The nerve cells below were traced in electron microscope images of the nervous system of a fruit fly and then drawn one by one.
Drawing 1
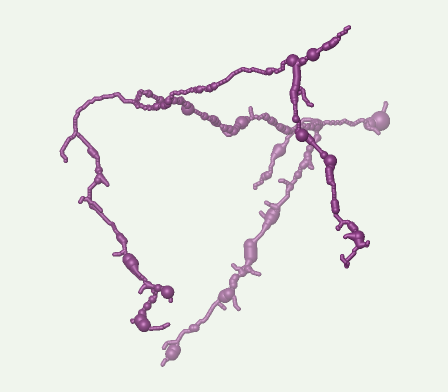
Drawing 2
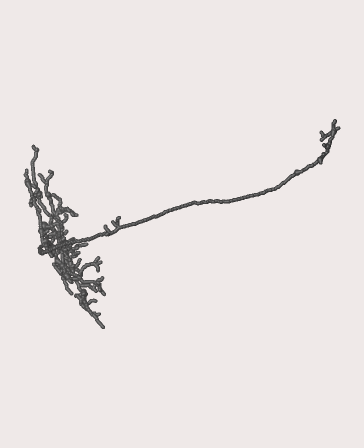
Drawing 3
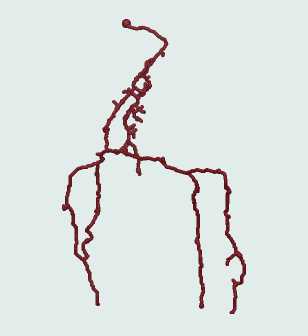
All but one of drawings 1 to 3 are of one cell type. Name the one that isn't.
Drawing 2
